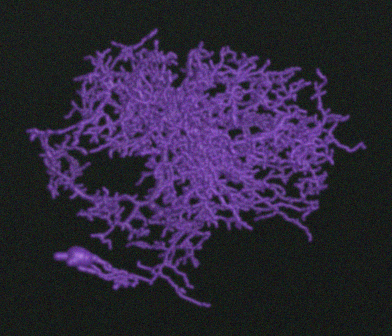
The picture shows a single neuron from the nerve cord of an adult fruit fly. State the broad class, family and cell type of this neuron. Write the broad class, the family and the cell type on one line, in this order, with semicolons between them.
nerve-cord intrinsic neuron; hemilineage 19A; IN19A007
